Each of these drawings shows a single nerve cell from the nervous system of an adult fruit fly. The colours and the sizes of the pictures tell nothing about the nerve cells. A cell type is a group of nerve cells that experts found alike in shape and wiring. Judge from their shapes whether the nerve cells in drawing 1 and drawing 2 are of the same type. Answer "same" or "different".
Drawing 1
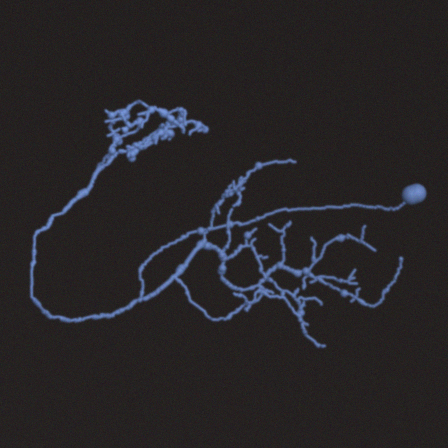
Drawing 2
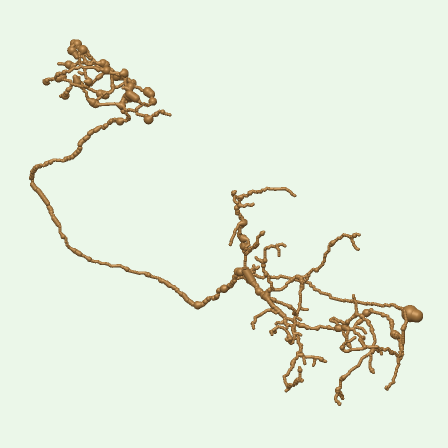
different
